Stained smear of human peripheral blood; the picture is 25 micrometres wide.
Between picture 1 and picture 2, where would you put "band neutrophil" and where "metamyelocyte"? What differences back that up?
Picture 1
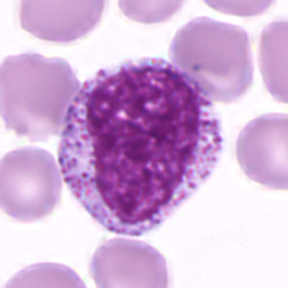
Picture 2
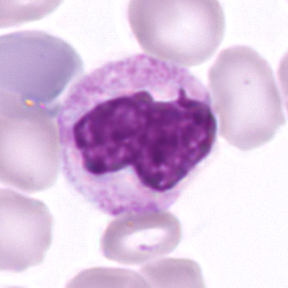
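Picture 1 shows the metamyelocyte, and picture 2 shows the band neutrophil.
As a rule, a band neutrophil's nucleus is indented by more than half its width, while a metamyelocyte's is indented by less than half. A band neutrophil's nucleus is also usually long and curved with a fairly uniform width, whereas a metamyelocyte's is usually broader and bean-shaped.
Nucleus first: in picture 1 it is a single unlobed mass, about 14 by 11 micrometres, that narrows toward its lower end; in picture 2 it is irregular in shape, about 12 by 9 micrometres, with a small pointed bump on its upper right edge. Chromatin next: in picture 2 it is dark purple and coarsely clumped. Cytoplasm after that: in picture 1 it is filled with many small reddish-purple granules and is pale, almost colourless, between them; in picture 2 fine pink-violet granules are scattered throughout it. Outline last: in picture 2 it is round and smooth.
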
